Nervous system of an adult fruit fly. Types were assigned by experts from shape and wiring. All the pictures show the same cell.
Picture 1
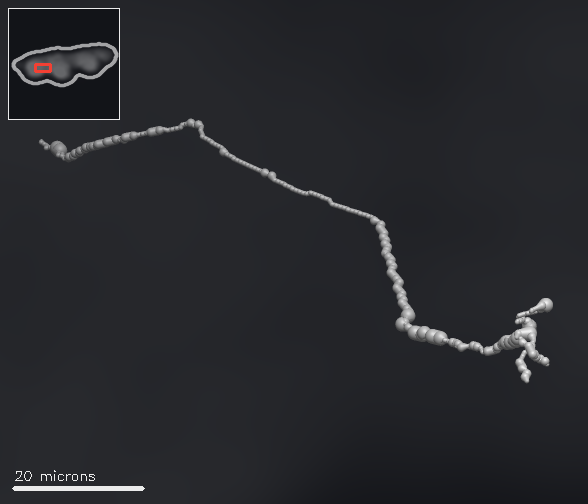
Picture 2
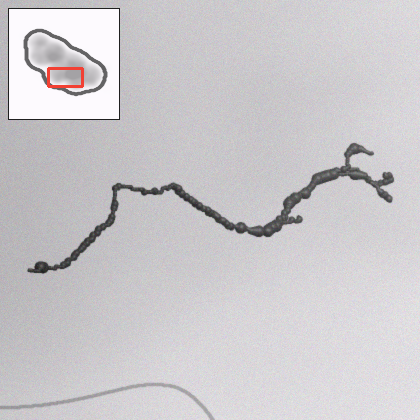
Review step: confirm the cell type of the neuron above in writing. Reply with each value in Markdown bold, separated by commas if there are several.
**WG1**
